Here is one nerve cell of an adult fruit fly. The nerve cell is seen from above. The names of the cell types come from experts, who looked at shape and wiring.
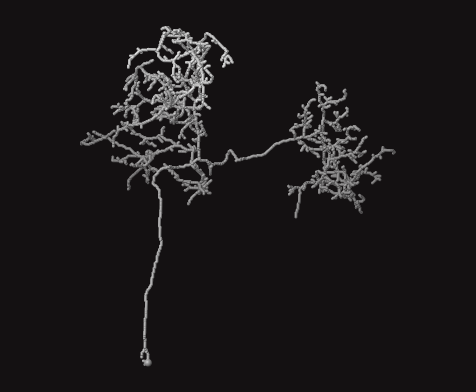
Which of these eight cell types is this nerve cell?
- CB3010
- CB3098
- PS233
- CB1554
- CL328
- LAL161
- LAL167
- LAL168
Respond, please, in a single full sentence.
By cell type, this nerve cell is classified as LAL161.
